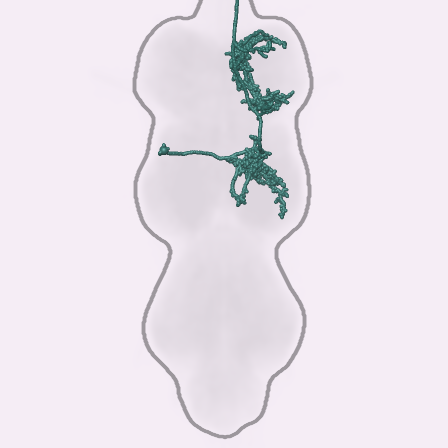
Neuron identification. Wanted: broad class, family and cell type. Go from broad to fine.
ascending neuron; hemilineage 09B; AN09B014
